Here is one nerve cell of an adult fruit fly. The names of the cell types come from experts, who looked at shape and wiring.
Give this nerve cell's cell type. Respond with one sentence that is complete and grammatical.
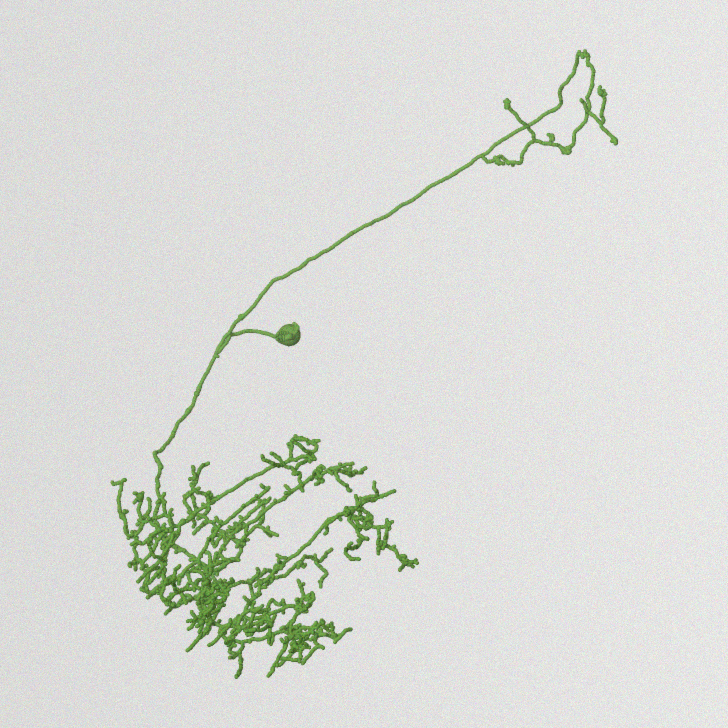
The cell type name for this nerve cell is MeLo1.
